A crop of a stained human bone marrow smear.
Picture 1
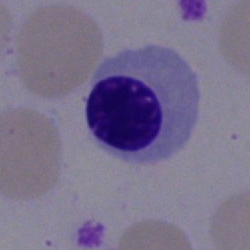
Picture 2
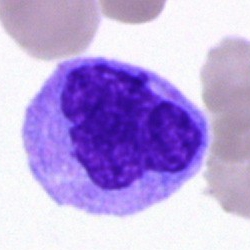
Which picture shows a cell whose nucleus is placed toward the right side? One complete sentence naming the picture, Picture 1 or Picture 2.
Picture 2 shows a cell whose nucleus lies toward the right.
